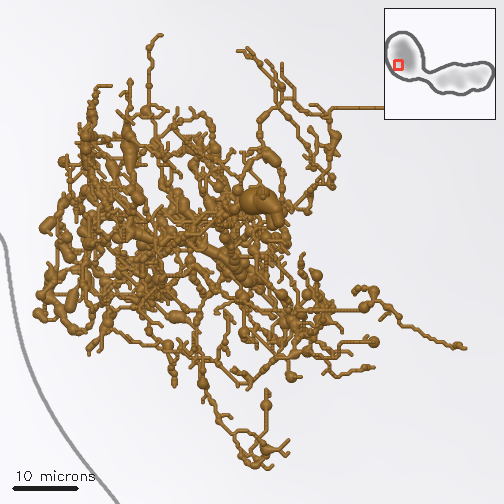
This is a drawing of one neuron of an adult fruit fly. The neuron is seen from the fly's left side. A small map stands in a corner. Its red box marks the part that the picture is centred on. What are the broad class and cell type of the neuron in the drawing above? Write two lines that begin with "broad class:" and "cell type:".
broad class: central-brain intrinsic neuron
cell type: GNG084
